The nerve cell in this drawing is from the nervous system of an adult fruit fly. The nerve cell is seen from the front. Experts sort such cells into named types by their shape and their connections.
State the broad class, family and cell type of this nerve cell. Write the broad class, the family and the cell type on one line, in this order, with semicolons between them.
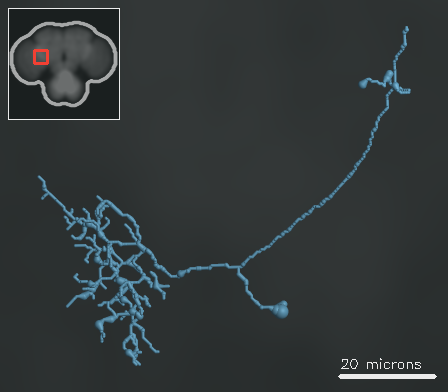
visual projection neuron; LLPC; LLPC2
